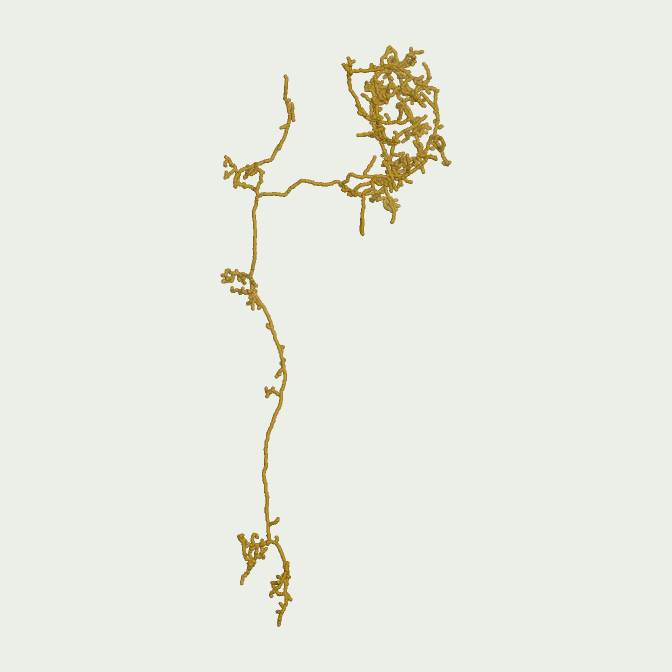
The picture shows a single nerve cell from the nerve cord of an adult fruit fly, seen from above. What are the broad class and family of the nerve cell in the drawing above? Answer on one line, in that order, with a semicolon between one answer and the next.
nerve-cord intrinsic neuron; hemilineage 12B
